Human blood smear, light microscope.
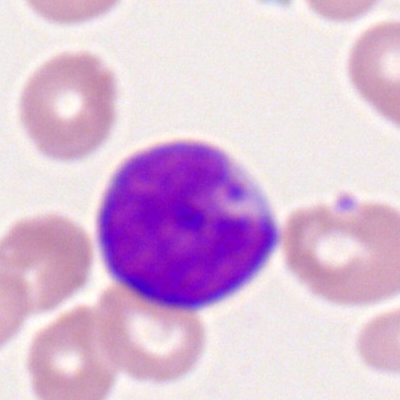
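Myeloblast: the middle cell of this stained blood smear. Very little cytoplasm is visible around its nucleus. Red cells touch it at the lower left and on the right side. The image is slightly blurred, so fine detail is softened.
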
